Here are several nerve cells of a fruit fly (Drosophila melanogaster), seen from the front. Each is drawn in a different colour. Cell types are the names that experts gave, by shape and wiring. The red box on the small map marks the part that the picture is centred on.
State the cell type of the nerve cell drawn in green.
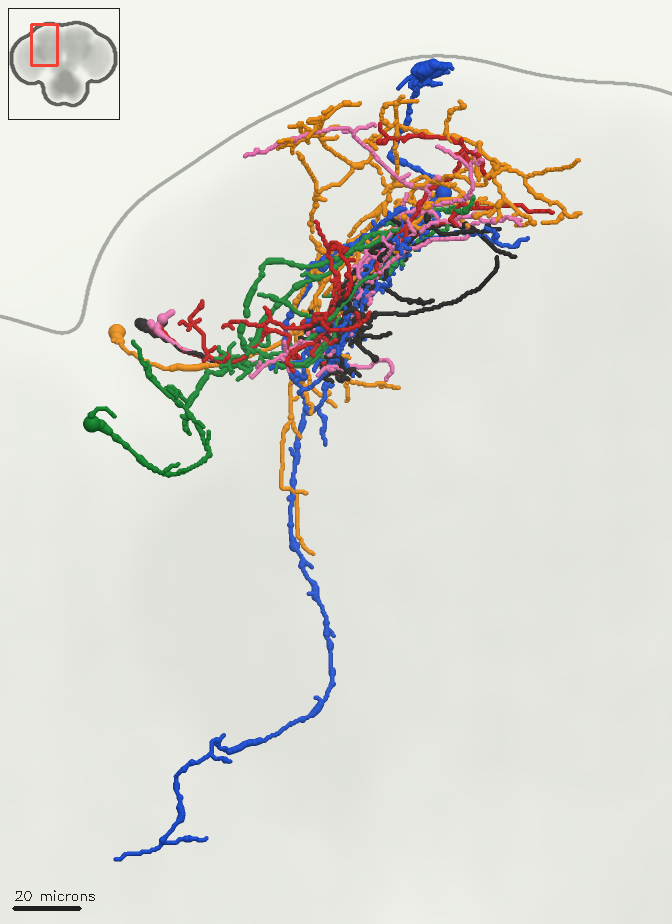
SLP184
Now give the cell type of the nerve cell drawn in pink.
SLP337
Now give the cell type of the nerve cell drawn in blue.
DN1a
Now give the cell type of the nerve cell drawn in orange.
SLP364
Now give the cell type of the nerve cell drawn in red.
LHPV4c4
